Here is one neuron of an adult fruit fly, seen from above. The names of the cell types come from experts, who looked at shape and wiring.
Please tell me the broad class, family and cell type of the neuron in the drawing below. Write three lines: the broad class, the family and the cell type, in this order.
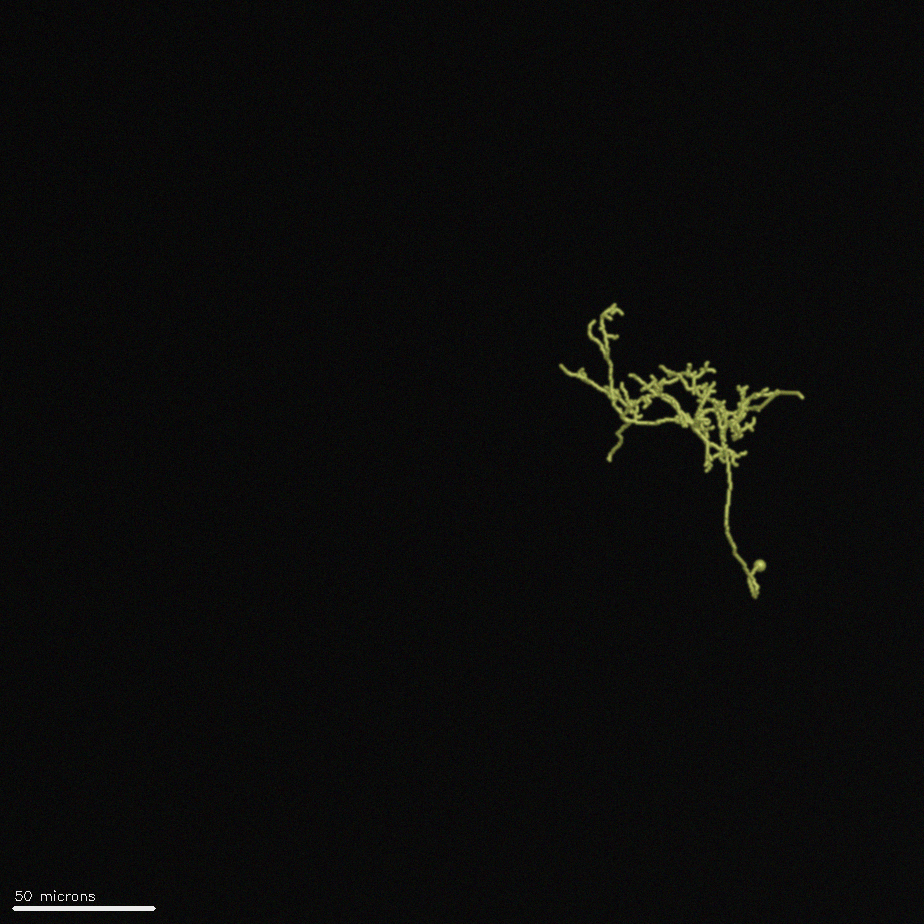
central-brain intrinsic neuron
hemilineage VLPl&p2_posterior
CB3089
